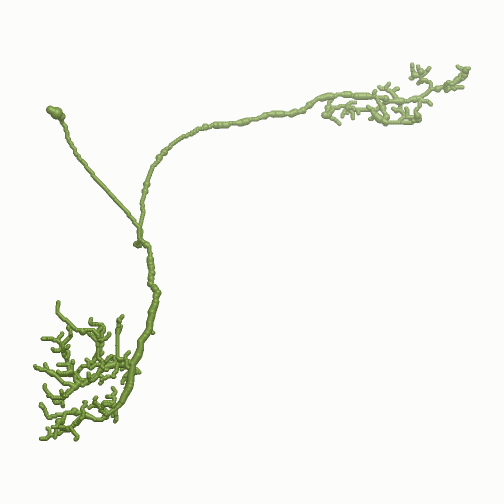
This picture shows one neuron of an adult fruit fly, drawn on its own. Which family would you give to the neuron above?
hemilineage VPNd2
